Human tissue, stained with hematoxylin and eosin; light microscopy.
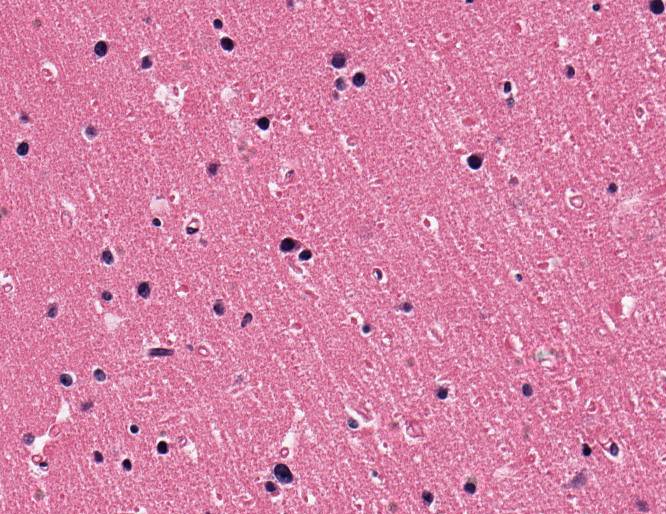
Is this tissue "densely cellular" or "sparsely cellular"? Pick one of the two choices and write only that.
Sparsely cellular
